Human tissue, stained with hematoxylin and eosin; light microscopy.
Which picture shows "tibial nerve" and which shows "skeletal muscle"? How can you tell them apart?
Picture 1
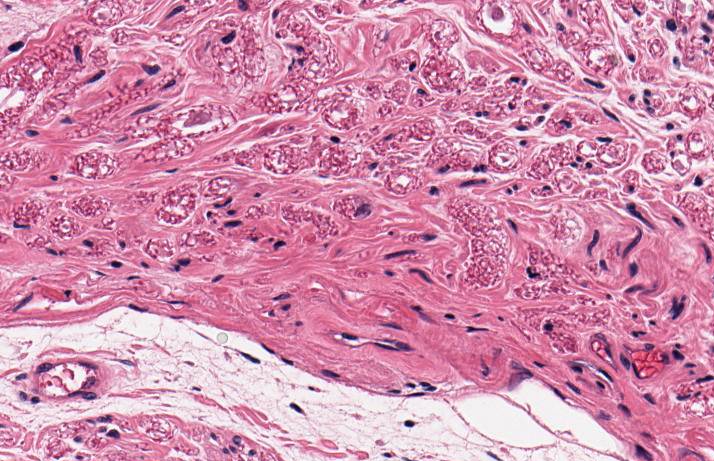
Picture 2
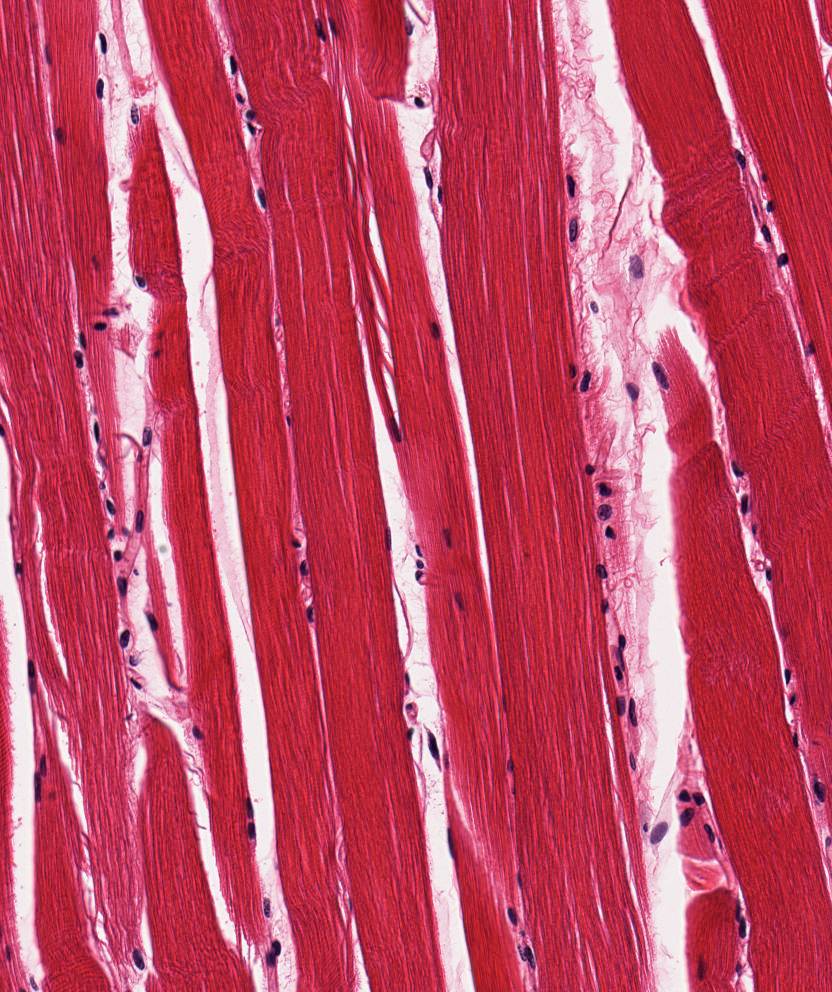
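Picture 1 shows the tibial nerve; picture 2 shows skeletal muscle. In the tibial nerve, many small rounded bundles cut across crowd the upper two-thirds of the field, closely packed in dense stroma. Each bundle has a finely bubbly interior made of many tiny pale rings with pink centres. A band of dense pink collagenous stroma crosses the lower middle from left to right beneath the bundles, and a small cluster of bright red blood cells lies near the right edge in the lower half. By contrast, skeletal muscle fills its field with long, parallel, unbranched fibres running roughly top to bottom rather than rounded bundles. Their cytoplasm stains deep red with eosin and carries fine longitudinal lines along the length of the fibres. The dark, elongated nuclei sit at the fibre edges, not in the centres.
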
